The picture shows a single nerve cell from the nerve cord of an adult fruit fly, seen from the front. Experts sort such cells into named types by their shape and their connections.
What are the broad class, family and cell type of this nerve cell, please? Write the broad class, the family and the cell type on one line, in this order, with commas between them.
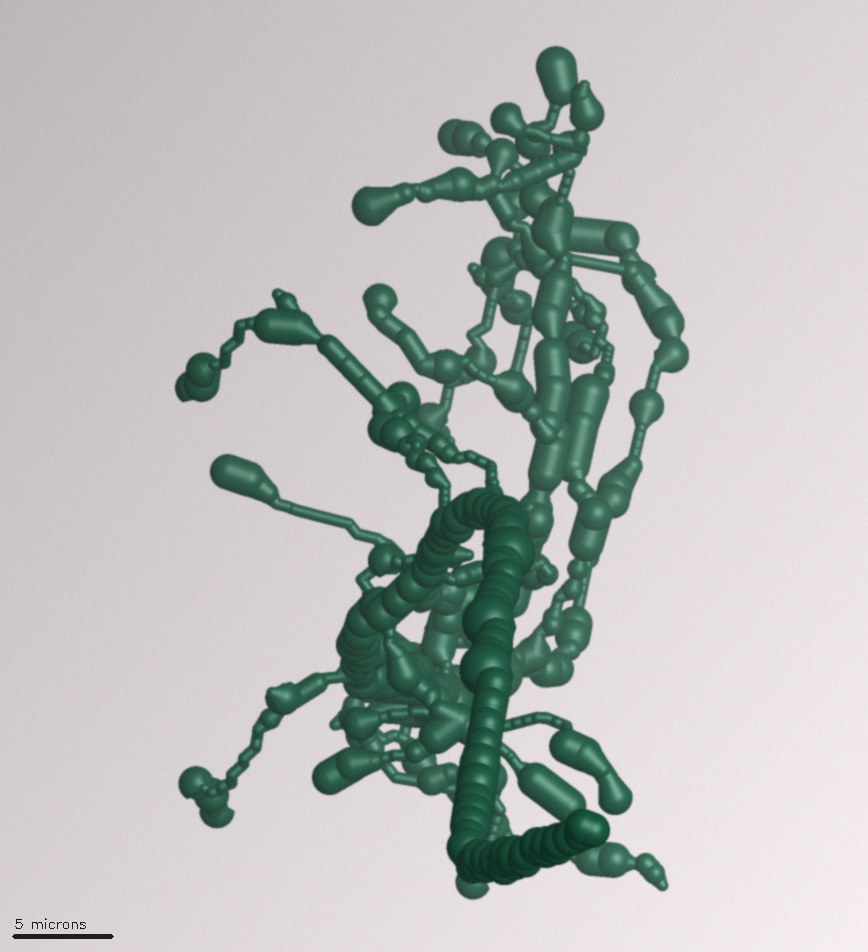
descending neuron, DNp, DNp21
